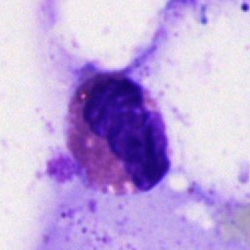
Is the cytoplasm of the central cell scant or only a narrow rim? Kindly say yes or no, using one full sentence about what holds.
No, it is abundant cytoplasm that surrounds its nucleus.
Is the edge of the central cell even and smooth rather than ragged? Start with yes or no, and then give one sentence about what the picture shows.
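Yes. The cell outline is oval and smooth.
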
